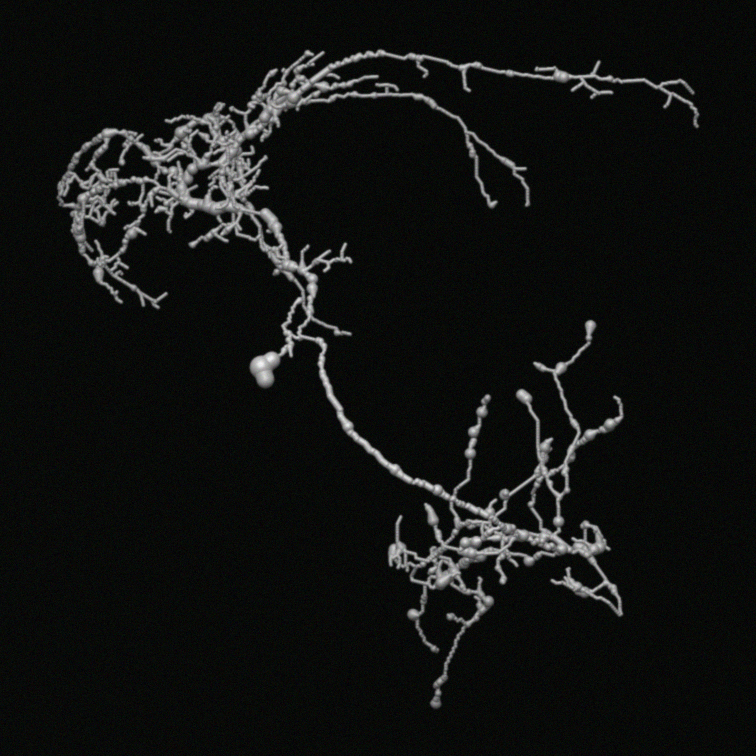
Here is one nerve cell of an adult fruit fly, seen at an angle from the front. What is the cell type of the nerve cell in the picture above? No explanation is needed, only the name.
AOTU020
